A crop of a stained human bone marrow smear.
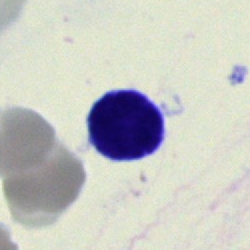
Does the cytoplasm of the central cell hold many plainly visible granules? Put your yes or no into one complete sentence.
No, the cell shows no granules in its cytoplasm.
